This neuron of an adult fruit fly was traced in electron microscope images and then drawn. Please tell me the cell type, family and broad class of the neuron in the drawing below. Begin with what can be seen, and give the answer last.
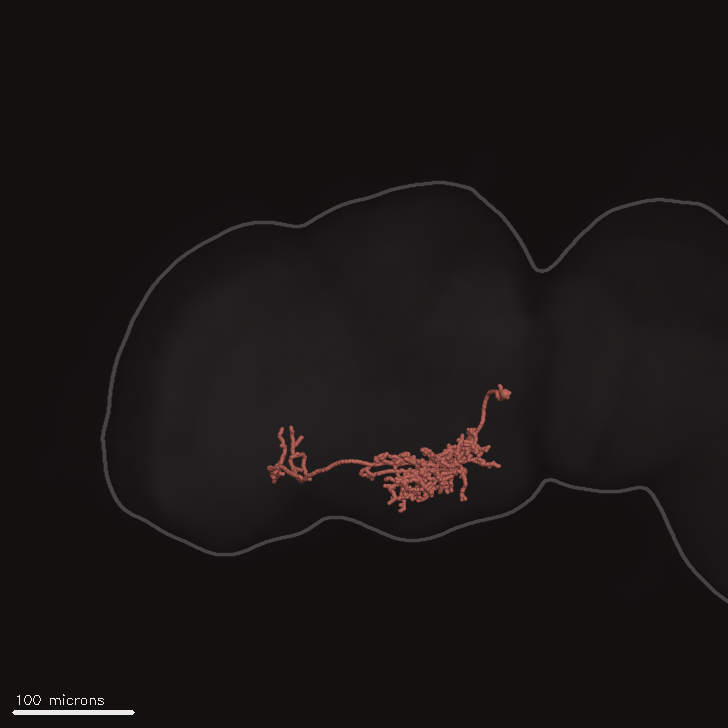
From left to right in the picture it spans about 200 microns. In this view it is wider than it is tall. The cell type is SLP113. The family is hemilineage LHa1. This is a central-brain intrinsic neuron.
